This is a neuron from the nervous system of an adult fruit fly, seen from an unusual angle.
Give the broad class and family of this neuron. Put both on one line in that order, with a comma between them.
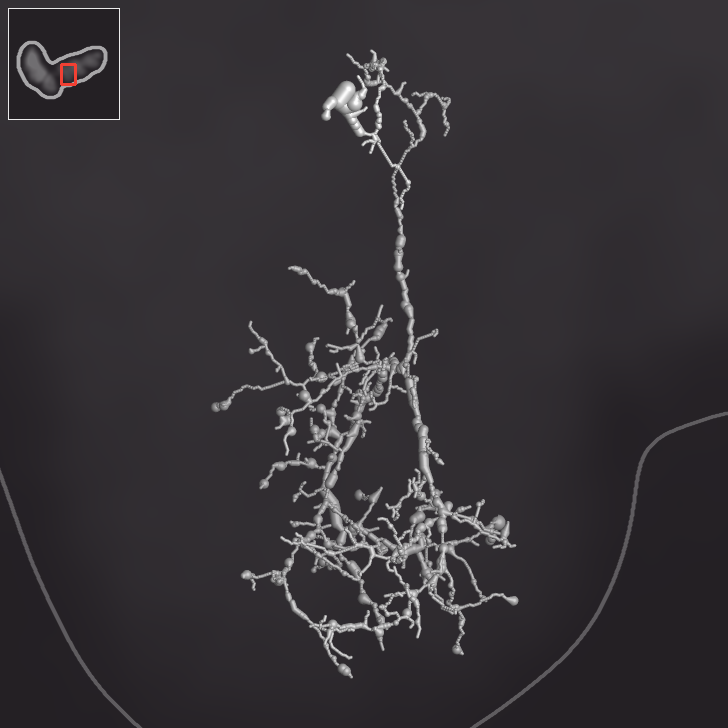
nerve-cord intrinsic neuron, hemilineage 12B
